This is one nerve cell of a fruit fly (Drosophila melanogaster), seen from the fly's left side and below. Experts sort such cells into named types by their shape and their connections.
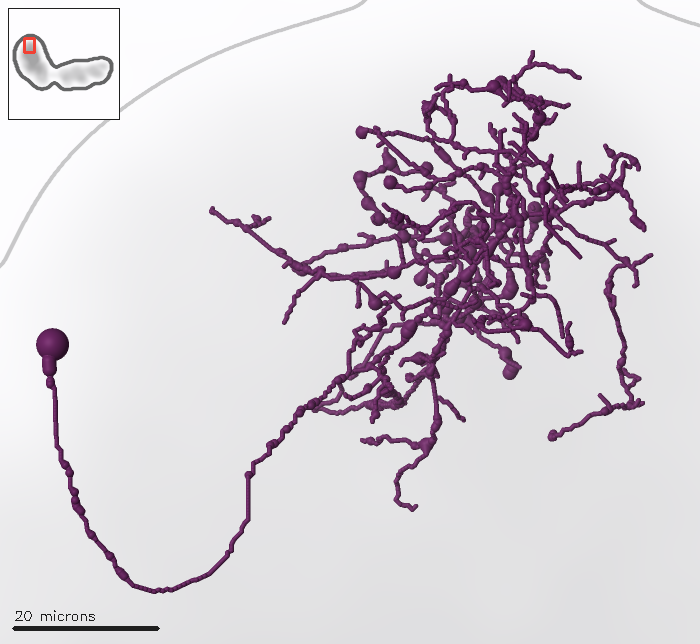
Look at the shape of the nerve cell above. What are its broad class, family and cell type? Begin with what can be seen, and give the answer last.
Its cell body lies on the left of the picture. By the scale bar it is about 85 microns wide in this view. The picture shows dozens of branch ends. This is a central-brain intrinsic neuron. Its family is hemilineage LHa1. The cell type is LHAV6b3.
